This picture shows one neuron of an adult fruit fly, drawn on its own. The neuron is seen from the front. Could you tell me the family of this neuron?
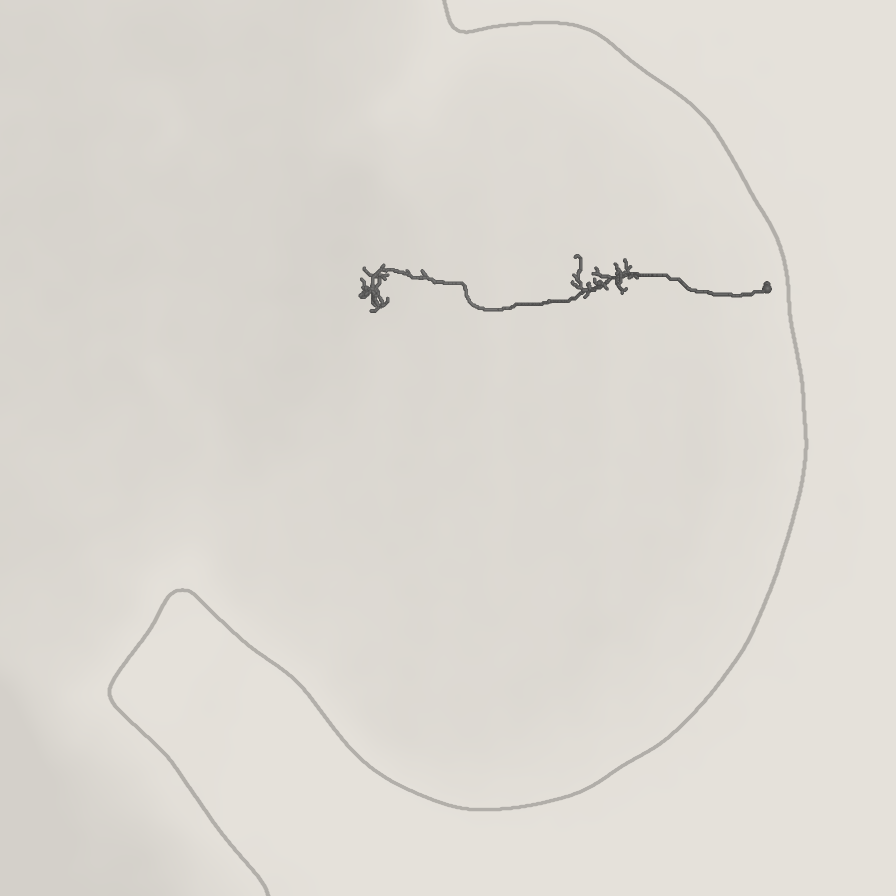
Tm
